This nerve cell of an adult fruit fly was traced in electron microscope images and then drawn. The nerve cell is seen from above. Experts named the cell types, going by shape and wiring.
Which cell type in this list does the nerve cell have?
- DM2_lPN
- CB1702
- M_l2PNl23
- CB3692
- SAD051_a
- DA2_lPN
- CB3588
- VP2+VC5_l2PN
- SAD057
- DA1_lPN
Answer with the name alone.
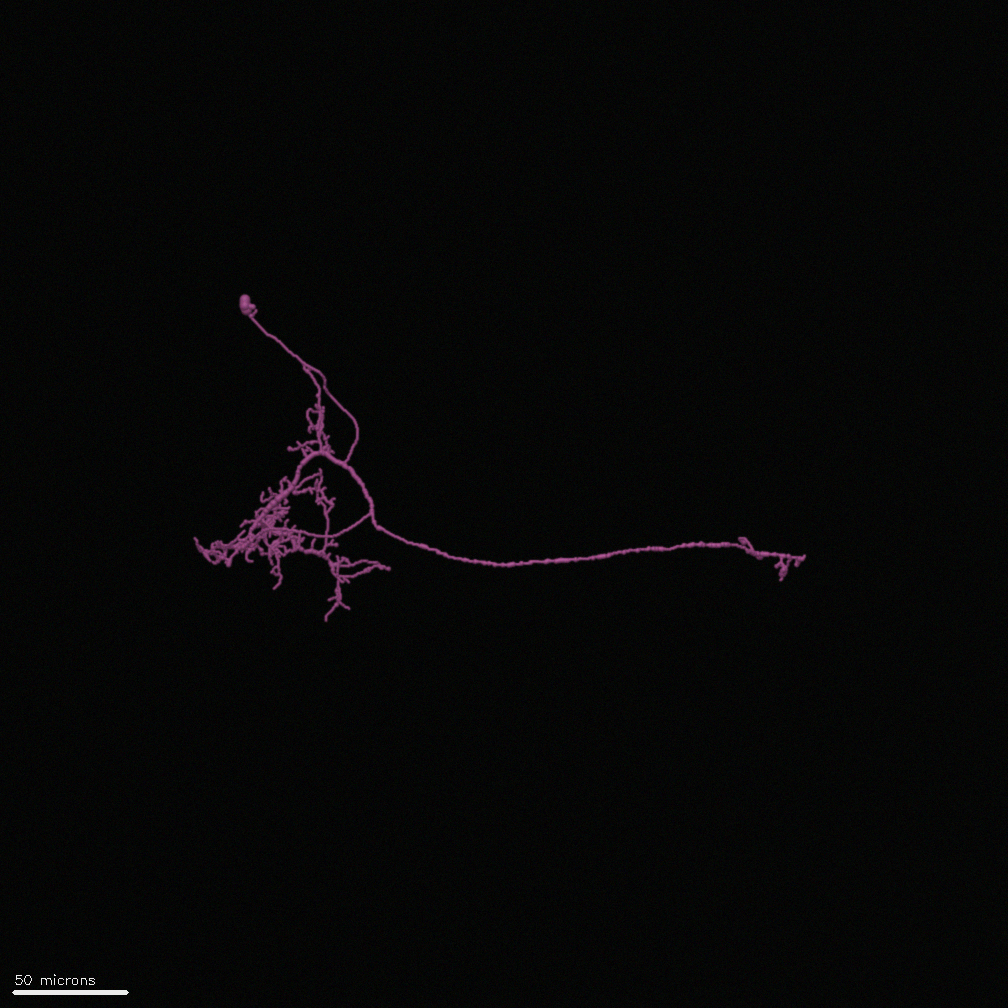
CB1702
